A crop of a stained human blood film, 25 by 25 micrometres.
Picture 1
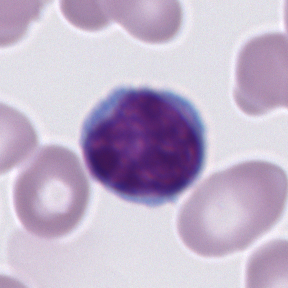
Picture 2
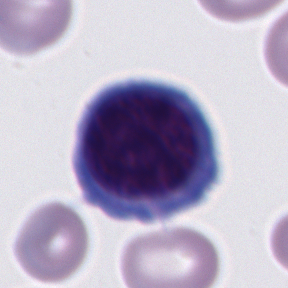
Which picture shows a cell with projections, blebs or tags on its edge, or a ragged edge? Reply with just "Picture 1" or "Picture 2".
Picture 2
